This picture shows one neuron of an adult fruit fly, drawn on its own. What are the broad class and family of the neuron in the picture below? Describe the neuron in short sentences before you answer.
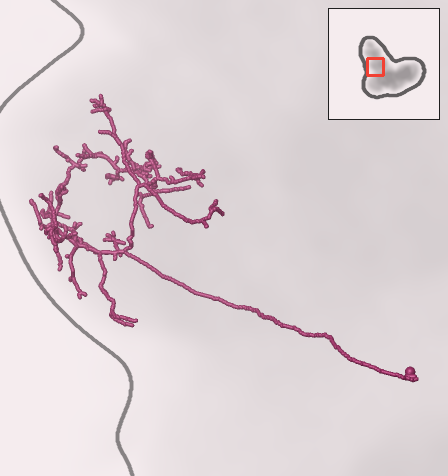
Its cell body lies at the lower right of the picture. Dozens of branch ends can be seen. Its broad class is nerve-cord intrinsic neuron. The family is hemilineage 13B.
